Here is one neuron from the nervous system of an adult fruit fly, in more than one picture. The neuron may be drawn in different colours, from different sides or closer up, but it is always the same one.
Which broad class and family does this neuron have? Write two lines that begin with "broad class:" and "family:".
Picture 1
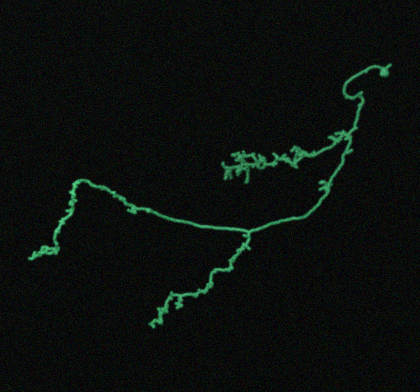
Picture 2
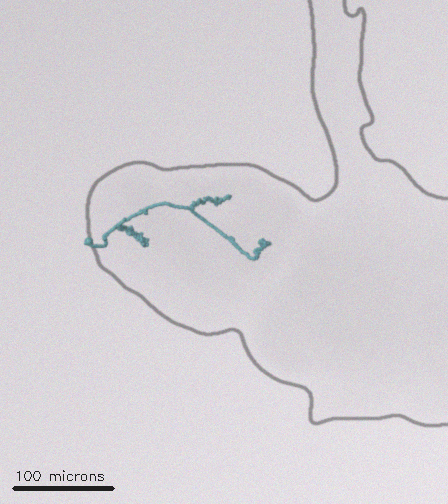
broad class: optic-lobe intrinsic neuron
family: TmY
